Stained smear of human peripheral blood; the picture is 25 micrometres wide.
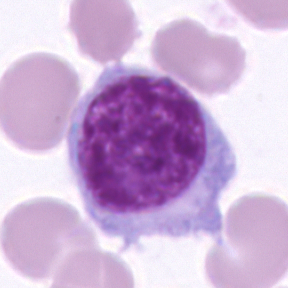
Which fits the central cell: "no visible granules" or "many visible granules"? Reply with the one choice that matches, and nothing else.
No visible granules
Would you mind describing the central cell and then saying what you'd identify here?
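Starting with the outline: it's irregular, about 17 by 14 micrometres, with small ragged projections along the lower edge. The nucleus is round, about 12 micrometres across, and sits off-centre toward the upper left, taking up about 60% of the cell's area. Its chromatin looks coarse and clumped, dark purple patches with paler gaps between them. The cytoplasm is thin at the upper left and forms its widest band below and to the right of the nucleus. So this is a plasma cell.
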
